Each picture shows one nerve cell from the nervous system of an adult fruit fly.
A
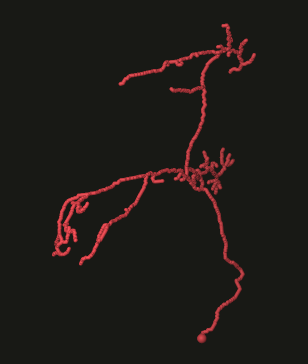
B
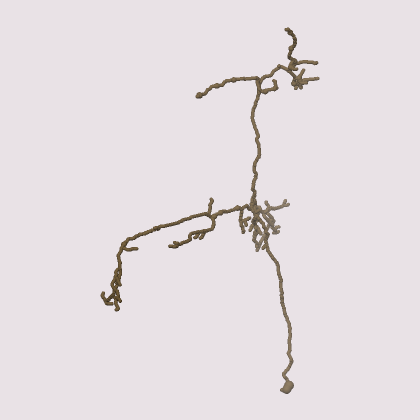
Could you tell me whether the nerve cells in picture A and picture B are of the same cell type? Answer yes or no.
yes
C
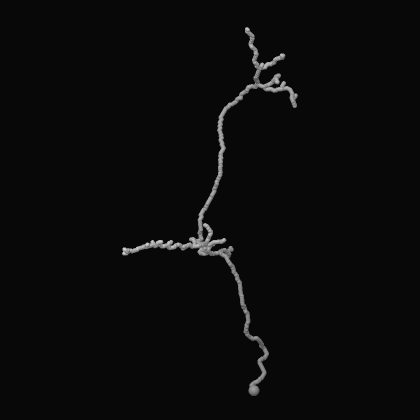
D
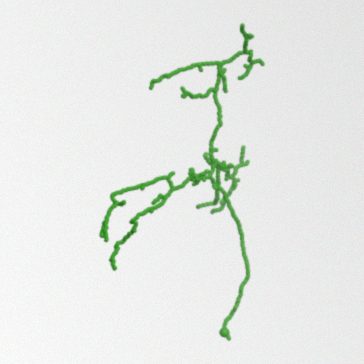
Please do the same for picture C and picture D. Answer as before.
no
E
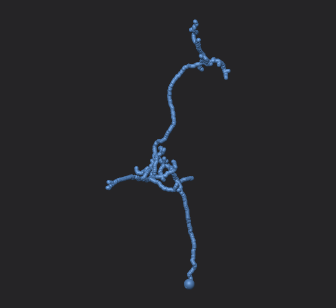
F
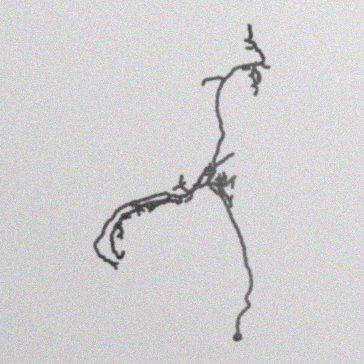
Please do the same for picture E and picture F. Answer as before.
no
